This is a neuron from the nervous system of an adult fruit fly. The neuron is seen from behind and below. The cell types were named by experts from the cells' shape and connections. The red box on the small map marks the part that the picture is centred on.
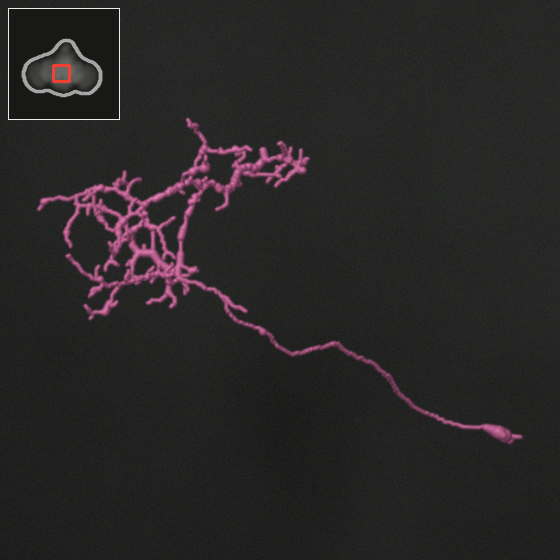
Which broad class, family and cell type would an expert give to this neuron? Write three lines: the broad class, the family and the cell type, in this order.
nerve-cord intrinsic neuron
hemilineage 13B
IN13B063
